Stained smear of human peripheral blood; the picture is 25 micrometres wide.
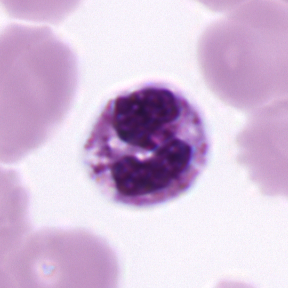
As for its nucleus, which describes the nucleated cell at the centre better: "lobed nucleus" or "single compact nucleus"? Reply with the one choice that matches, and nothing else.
Lobed nucleus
